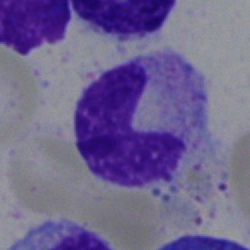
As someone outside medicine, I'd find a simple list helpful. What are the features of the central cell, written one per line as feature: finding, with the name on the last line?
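Outline: roughly round
Nucleus: deeply indented, notch opening toward the right side
Granules: fine, pinkish-violet, scattered through the cytoplasm
Dots: a few larger, dark purple, at the lower right edge
Name: band neutrophil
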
